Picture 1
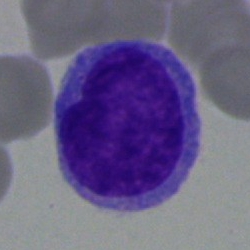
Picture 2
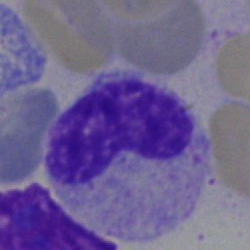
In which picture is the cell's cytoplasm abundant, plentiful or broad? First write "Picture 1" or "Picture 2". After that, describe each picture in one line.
Picture 2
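In picture 1: The nucleus fills most of the cell.
In picture 2: The cytoplasm is plentiful and pale lilac-grey.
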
